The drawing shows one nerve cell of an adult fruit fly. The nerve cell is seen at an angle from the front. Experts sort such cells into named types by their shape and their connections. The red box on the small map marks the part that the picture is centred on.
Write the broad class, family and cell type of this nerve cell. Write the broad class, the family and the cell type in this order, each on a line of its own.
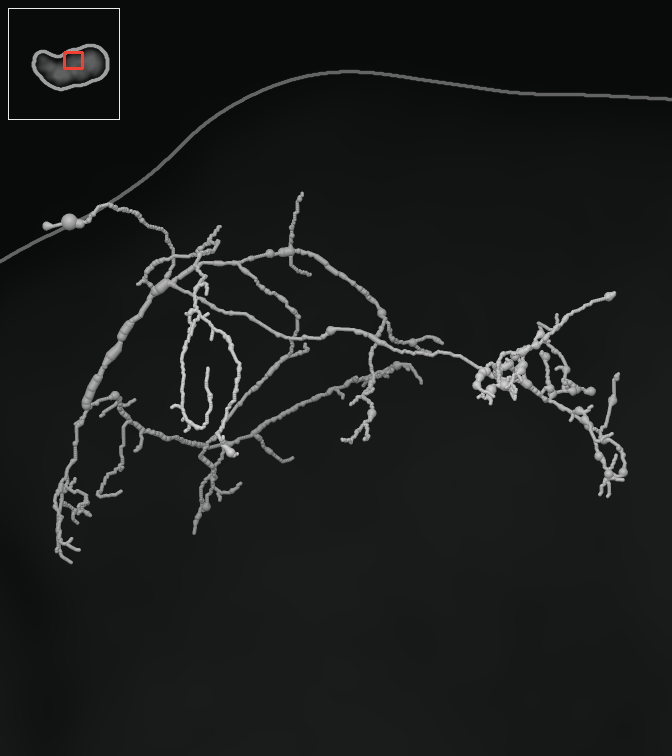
central-brain intrinsic neuron
hemilineage VLPd&p1_posterior
SIP032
